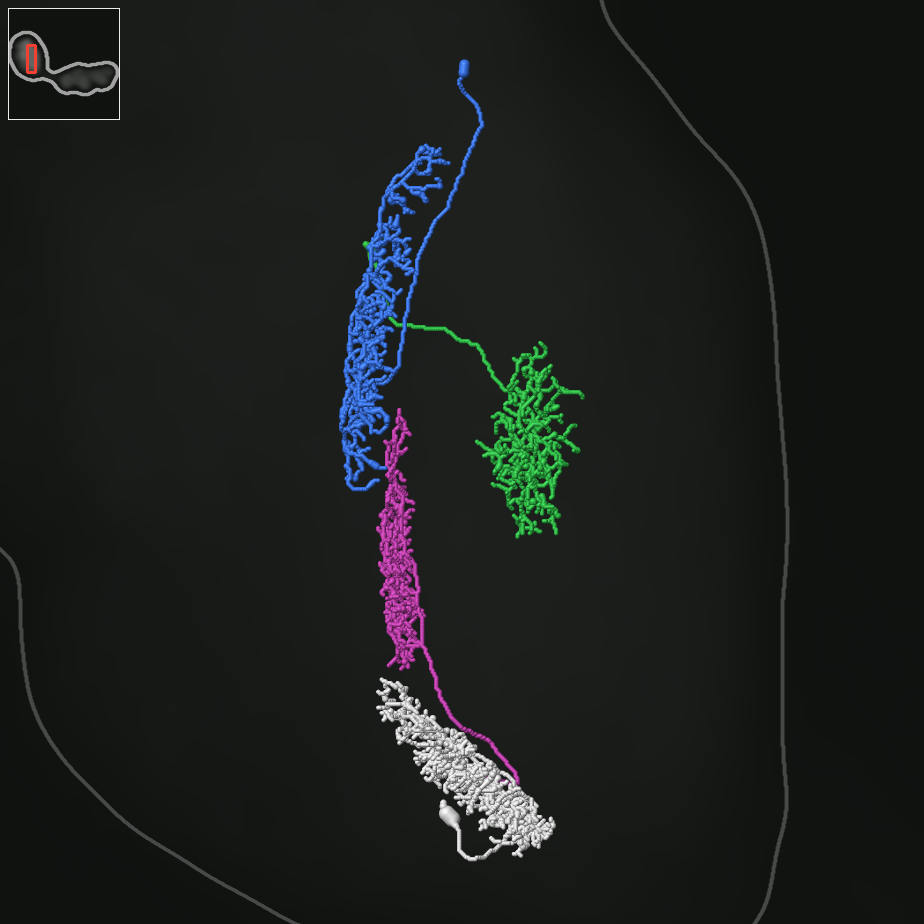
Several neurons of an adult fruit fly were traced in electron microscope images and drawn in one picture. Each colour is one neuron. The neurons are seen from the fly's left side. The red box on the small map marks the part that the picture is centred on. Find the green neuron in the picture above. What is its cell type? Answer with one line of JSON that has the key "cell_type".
{"cell_type": "Pm5"}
